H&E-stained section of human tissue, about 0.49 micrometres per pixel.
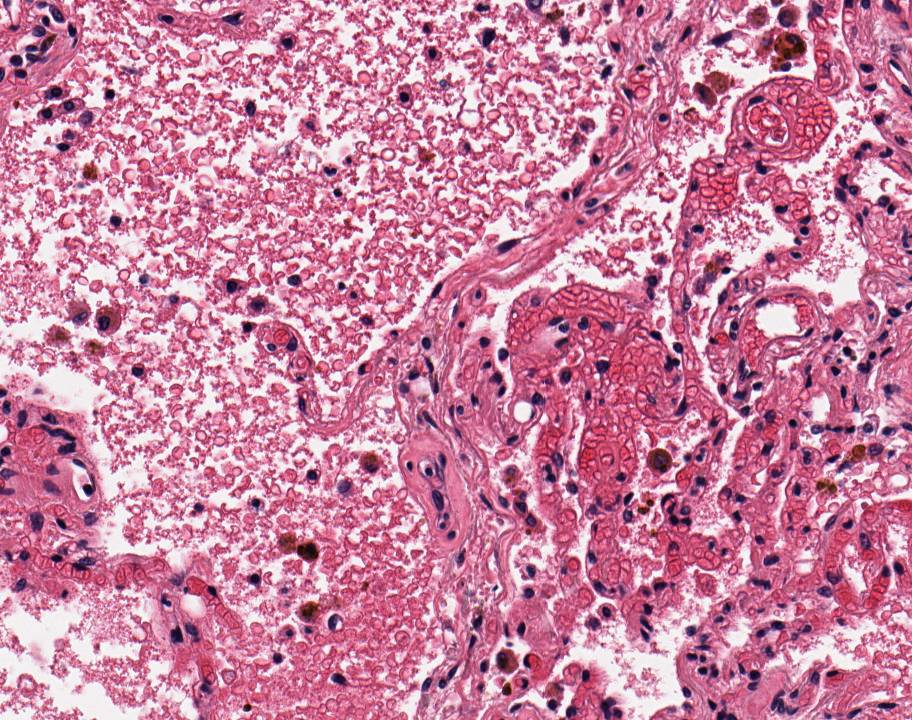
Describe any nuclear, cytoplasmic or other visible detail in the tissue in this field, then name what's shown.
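The left half is a loose sheet of free red blood cells, still round and lying singly, not fused. The right half is a network of thin tissue walls around small spaces. Macrophages with coarse brown pigment in their cytoplasm are scattered among the red cells and along the walls. It's lung.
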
